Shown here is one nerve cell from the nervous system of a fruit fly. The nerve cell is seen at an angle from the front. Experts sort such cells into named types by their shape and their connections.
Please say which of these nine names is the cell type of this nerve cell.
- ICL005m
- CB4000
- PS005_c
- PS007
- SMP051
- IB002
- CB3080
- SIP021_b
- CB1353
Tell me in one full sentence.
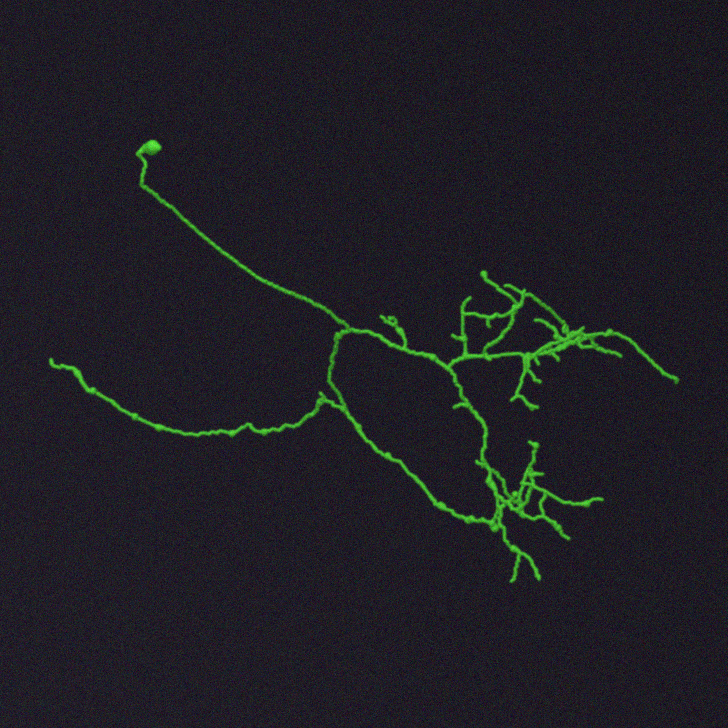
Regarding its cell type, the nerve cell is CB1353.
